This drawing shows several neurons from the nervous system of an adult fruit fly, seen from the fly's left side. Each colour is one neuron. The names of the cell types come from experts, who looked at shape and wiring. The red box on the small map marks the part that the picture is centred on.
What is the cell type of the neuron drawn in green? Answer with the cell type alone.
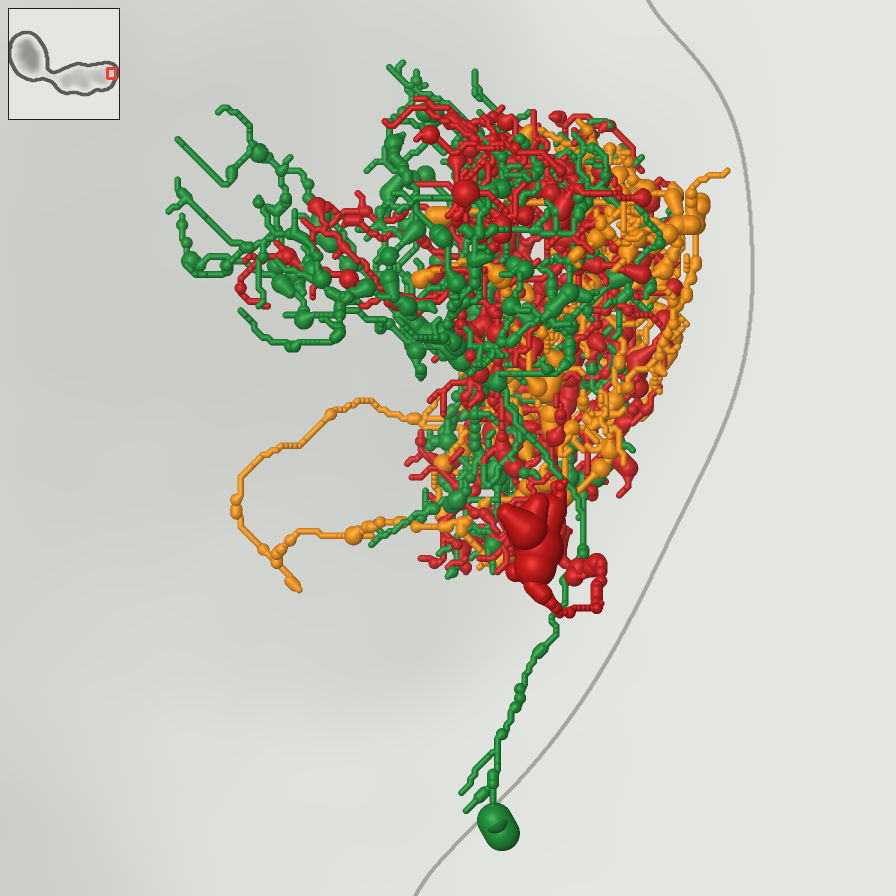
INXXX385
